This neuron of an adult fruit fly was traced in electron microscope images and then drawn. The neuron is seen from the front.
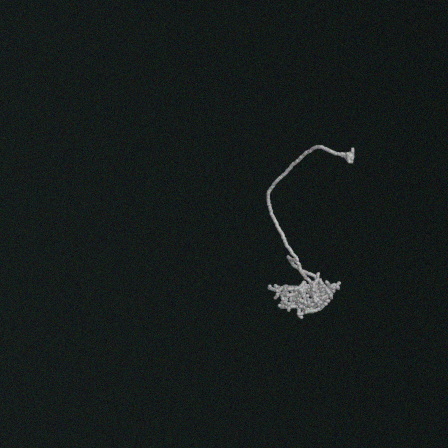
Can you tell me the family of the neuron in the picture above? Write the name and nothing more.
hemilineage WEDd1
